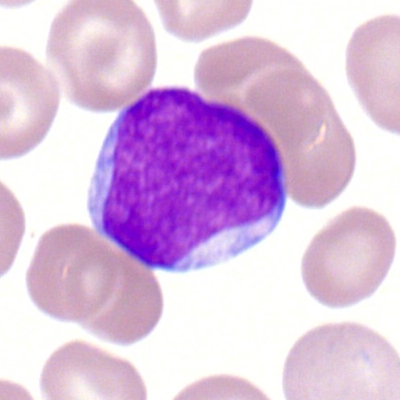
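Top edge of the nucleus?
A shallow notch.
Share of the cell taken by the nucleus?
Most of it.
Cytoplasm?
Thin pale blue rim, widest along the lower edge.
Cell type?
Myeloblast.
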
